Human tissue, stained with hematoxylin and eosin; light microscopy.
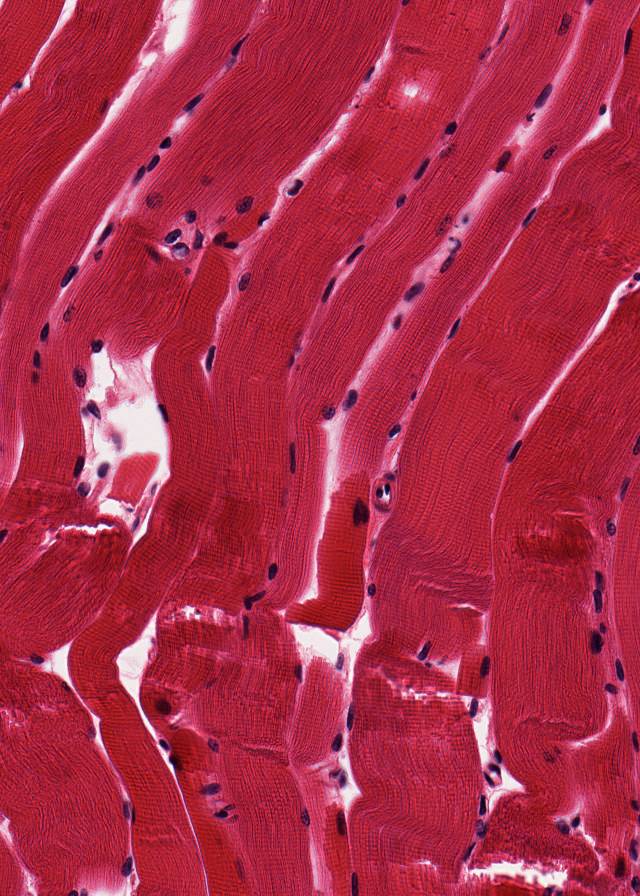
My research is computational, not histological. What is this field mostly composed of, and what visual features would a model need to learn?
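Tissue: skeletal muscle. First, layout: long fibres lie side by side, nearly filling the field, with narrow gaps. Second, striation: fine cross-striations cross the fibres throughout. Third, staining: the fibre cytoplasm is a deep, even red.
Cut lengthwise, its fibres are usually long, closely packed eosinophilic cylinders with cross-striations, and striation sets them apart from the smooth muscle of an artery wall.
Fourth, nuclei: small, dark and elongated, in rows along the narrow clefts between fibres.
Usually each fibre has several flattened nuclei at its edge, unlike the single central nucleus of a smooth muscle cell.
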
